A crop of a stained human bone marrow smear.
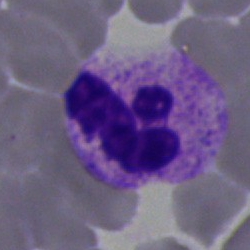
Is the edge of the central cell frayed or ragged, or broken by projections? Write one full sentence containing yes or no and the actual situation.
No, this cell has a smooth edge with no projections, blebs or tags.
